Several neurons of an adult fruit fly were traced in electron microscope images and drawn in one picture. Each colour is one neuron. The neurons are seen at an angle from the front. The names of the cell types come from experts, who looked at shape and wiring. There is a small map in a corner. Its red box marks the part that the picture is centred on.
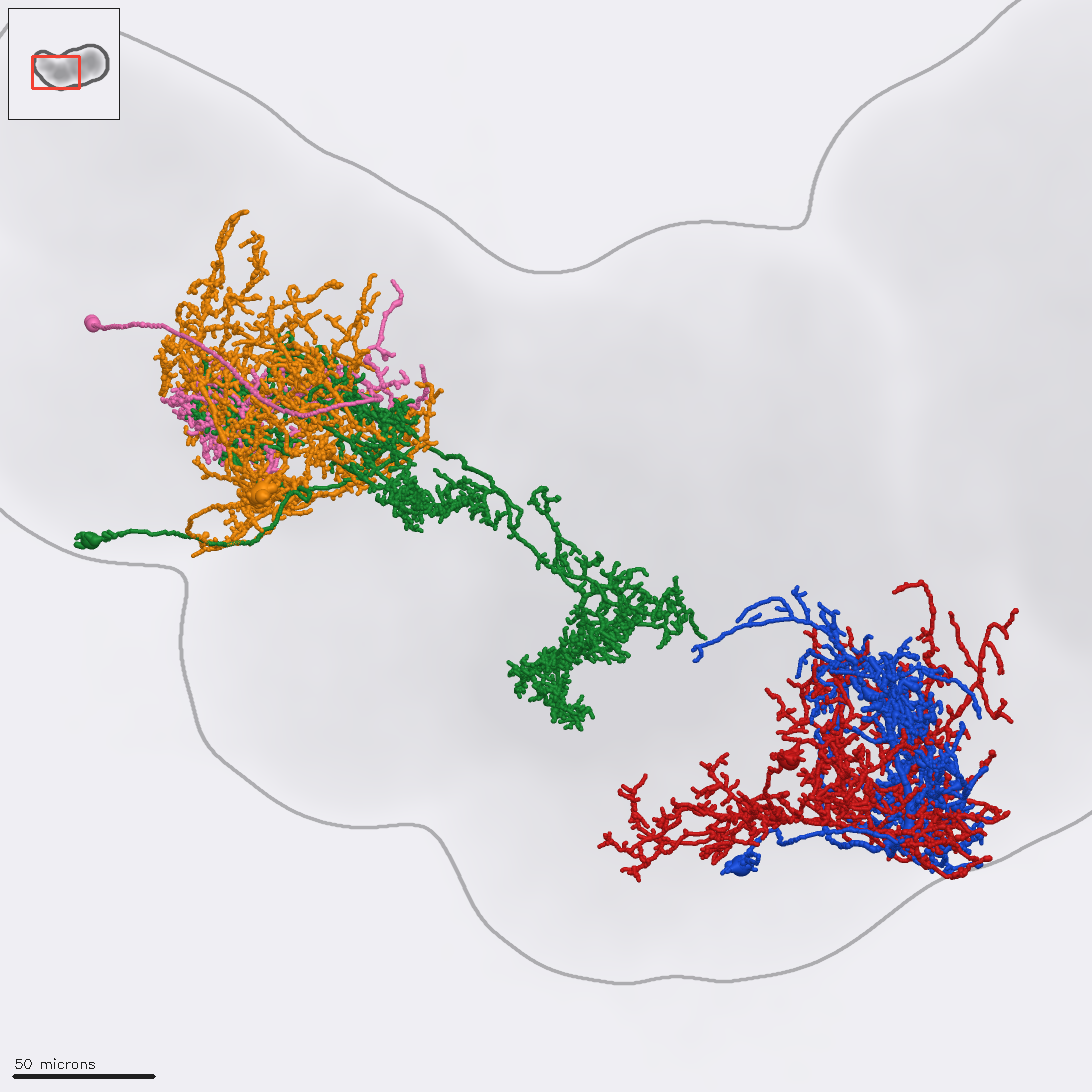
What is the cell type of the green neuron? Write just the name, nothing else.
IN09B022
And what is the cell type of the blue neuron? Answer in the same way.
IN13B009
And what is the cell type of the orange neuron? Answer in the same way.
IN09B005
